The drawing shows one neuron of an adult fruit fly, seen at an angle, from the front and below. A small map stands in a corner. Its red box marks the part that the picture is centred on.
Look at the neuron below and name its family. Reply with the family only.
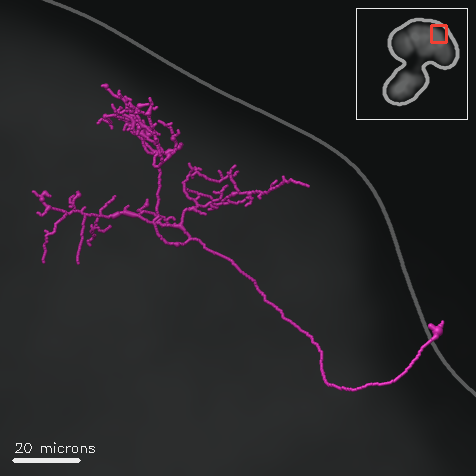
hemilineage SLPal5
